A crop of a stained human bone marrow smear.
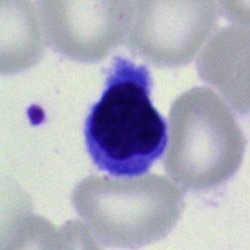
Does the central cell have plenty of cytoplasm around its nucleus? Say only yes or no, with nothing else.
No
